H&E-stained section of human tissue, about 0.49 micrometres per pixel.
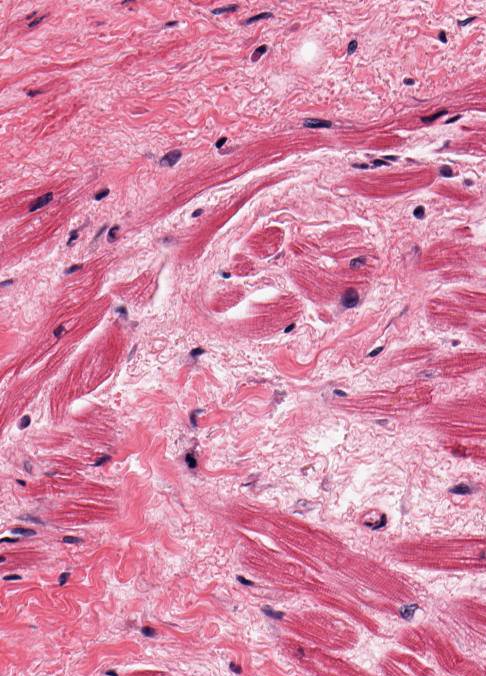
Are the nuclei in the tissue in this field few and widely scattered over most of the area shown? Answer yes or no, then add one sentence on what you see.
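Yes. The nuclei throughout the field are small, dark, oval to elongated and widely scattered.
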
